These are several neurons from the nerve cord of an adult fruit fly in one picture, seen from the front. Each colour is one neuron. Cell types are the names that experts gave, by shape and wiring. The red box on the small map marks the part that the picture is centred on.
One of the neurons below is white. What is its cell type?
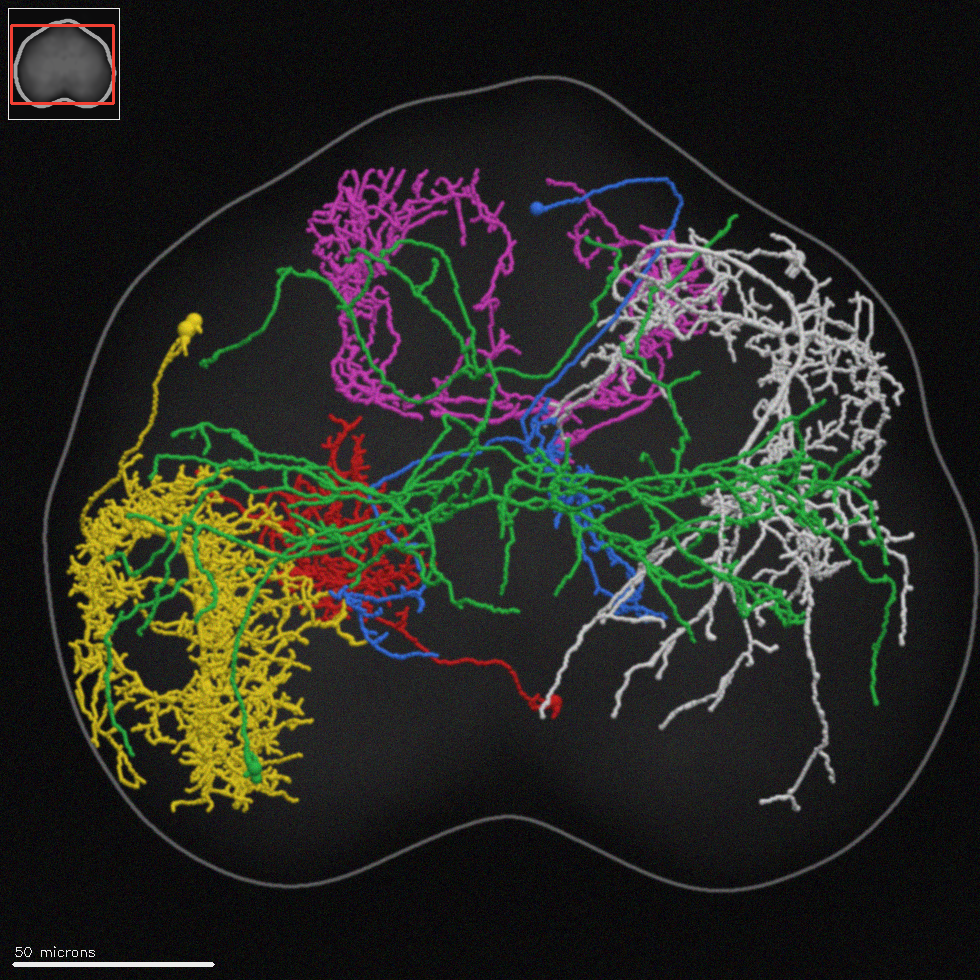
IN03A012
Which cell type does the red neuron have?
IN13B056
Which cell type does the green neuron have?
IN12A027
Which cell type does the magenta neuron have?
INXXX265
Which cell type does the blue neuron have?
IN23B084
